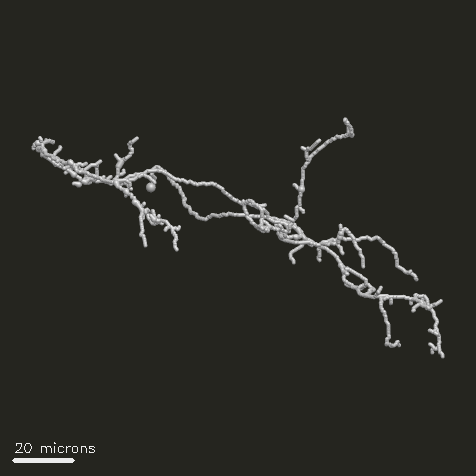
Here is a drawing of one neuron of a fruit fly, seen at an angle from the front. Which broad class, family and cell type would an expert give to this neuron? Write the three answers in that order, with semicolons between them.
central-brain intrinsic neuron; hemilineage DM3_dorso_lateral; SMP328_a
